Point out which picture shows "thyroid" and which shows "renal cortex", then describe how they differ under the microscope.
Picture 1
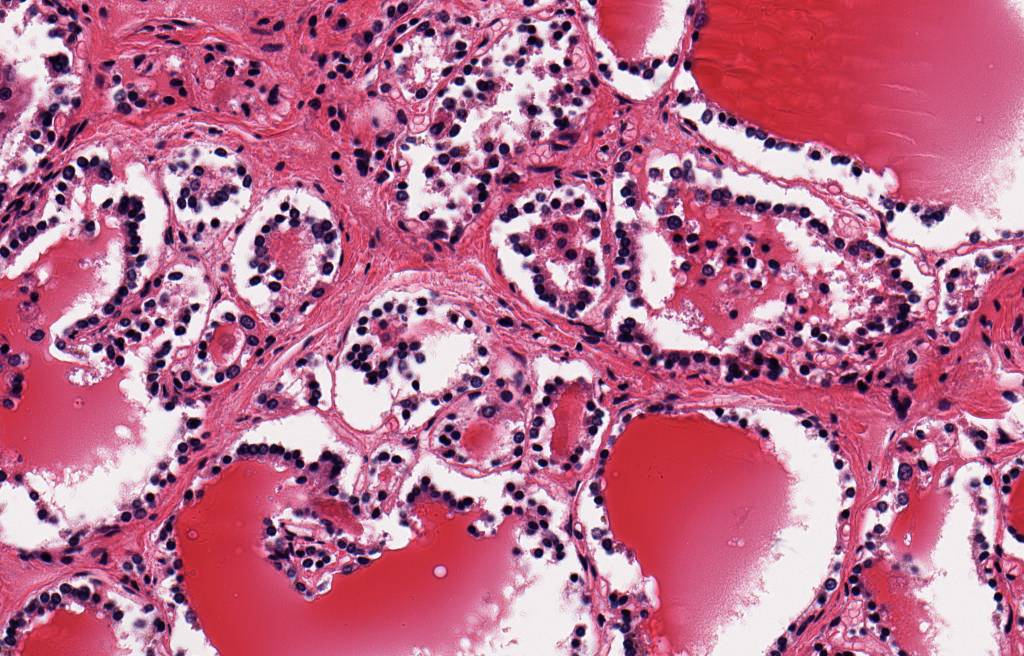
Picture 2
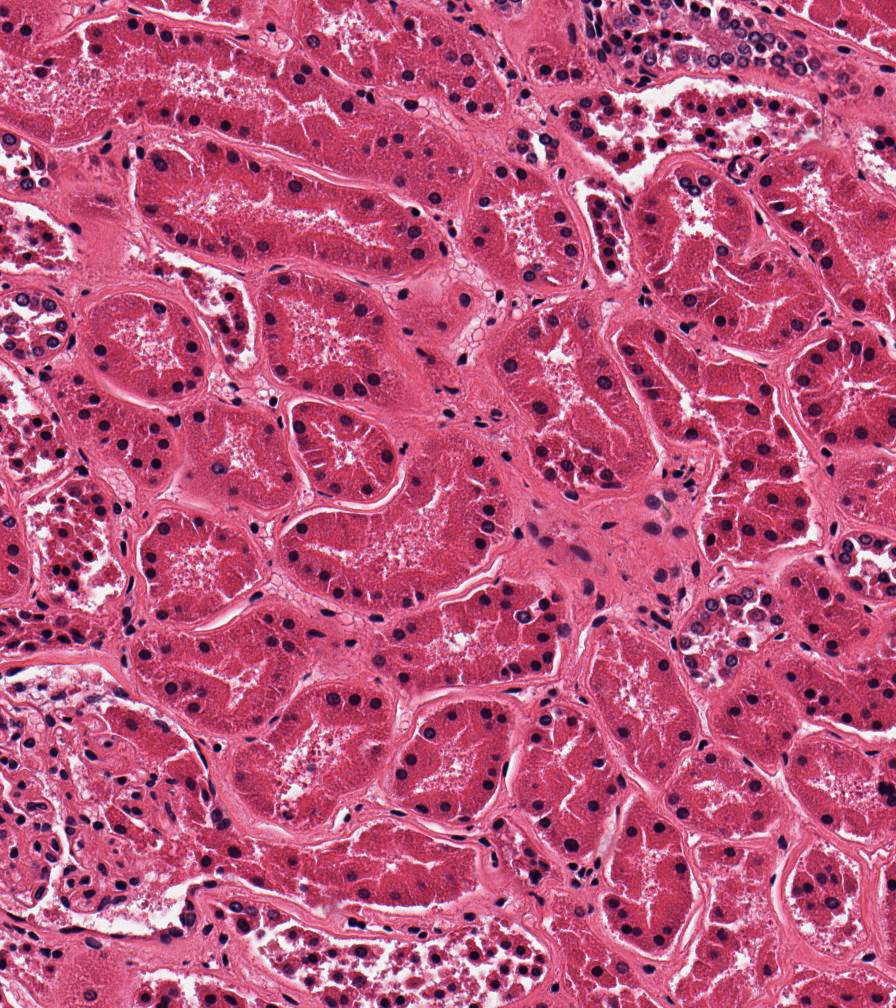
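Picture 1: thyroid. Picture 2: renal cortex. Contents: large thyroid follicles hold homogeneous, deep red-pink glassy material; several small central follicles hold loose cells and pale debris instead. Renal tubule lumina: narrow, irregular, containing fluffy pale pink material. Lining: thyroid, a single layer of flattened to low cuboidal cells; renal cortex, most tubules a single layer of cuboidal to low columnar cells with abundant, deeply eosinophilic cytoplasm. Nuclei: thyroid, small, round, dark, fairly even; tubules, one round dark nucleus per cell, toward the base. Interstitium: thin, with scattered spindle-shaped nuclei.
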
